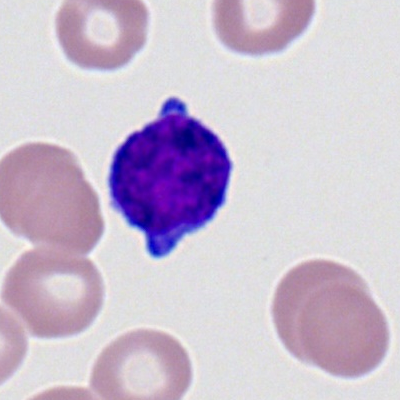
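Lymphocyte, centre. Nucleus fills almost the whole cell; chromatin dark purple, coarsely clumped. Only a scant rim of blue cytoplasm visible. Two small blue knob-like projections stick out at top and bottom of the cell.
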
